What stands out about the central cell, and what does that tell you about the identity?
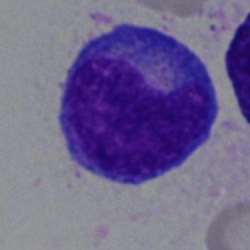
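Notice how round and fairly smooth the outline of this cell is. The nucleus takes up most of it, with an indentation along its upper edge. The cytoplasm is deep blue, and in the notch at the top of the nucleus you can see a paler zone of it. What you have here is a monocyte.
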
